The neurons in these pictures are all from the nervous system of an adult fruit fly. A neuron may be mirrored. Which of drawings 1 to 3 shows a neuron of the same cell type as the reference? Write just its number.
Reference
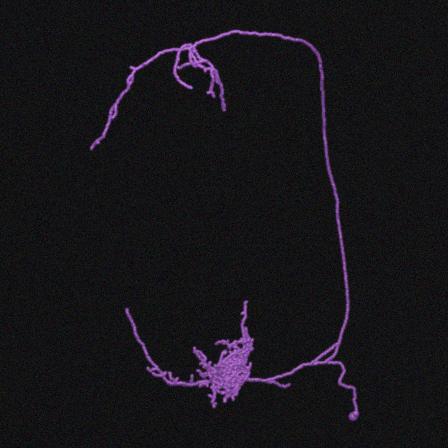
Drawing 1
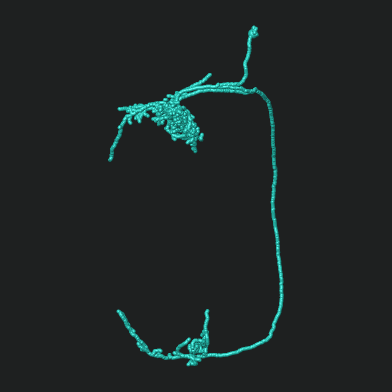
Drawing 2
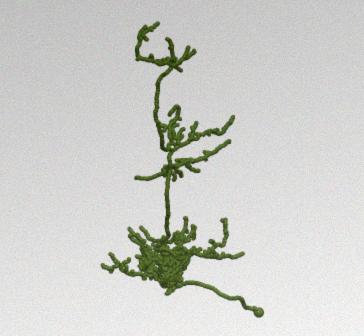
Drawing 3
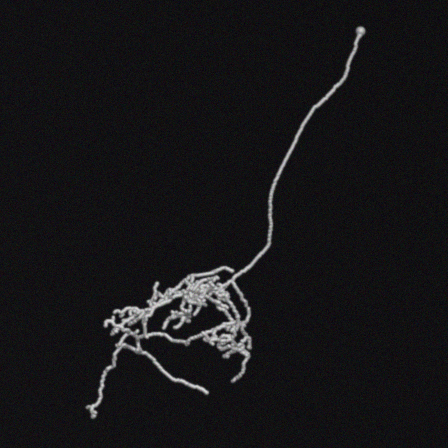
1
